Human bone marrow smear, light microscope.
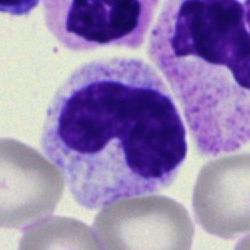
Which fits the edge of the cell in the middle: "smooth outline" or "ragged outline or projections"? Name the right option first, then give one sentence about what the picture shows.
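Smooth outline. The cell has a roughly round, smooth outline.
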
